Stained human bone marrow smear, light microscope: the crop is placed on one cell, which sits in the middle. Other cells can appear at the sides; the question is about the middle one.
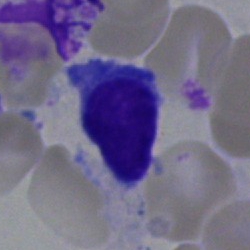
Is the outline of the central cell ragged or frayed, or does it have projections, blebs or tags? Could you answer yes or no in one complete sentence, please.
Yes, projections, blebs or tags, or a frayed edge, mark the outline of the cell.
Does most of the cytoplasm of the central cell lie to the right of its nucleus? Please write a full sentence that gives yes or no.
No, toward the right of the cell is where the nucleus sits.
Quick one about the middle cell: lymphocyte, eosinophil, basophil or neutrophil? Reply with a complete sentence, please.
The centrally positioned cell in the crop represents a lymphocyte.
